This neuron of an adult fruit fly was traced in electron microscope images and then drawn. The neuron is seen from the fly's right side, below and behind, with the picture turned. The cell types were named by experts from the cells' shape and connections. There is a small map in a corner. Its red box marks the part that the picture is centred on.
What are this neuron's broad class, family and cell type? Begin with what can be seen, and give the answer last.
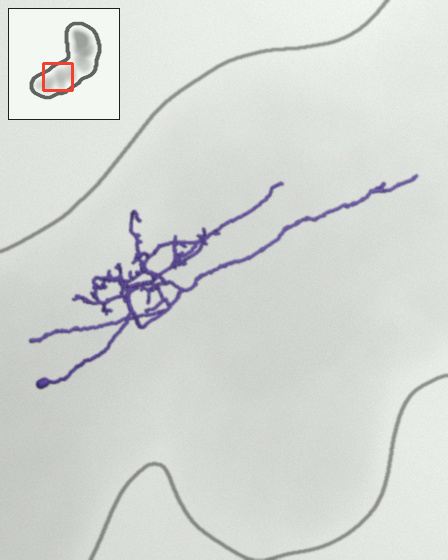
In this view it is wider than it is tall. Its broad class is nerve-cord intrinsic neuron. The family is hemilineage 08B. It is of cell type IN08B091.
